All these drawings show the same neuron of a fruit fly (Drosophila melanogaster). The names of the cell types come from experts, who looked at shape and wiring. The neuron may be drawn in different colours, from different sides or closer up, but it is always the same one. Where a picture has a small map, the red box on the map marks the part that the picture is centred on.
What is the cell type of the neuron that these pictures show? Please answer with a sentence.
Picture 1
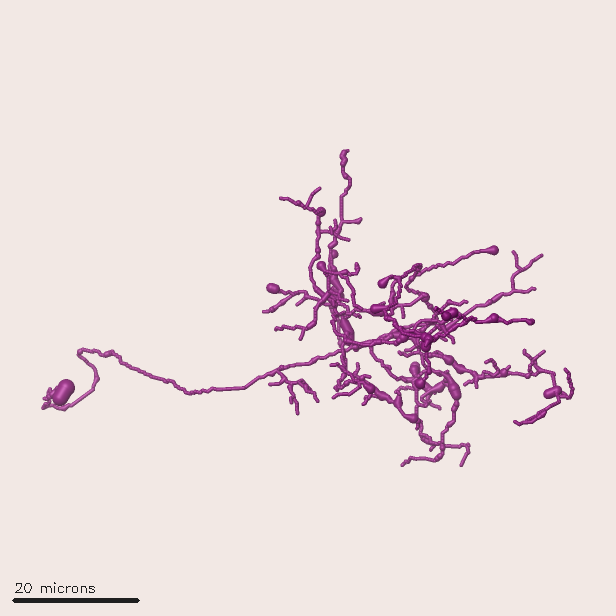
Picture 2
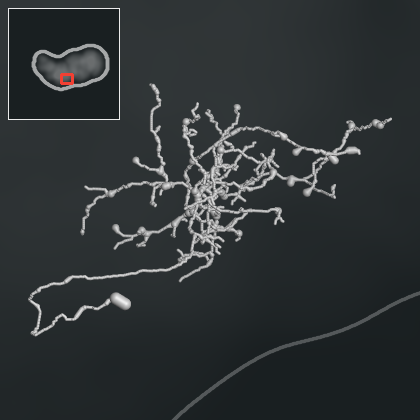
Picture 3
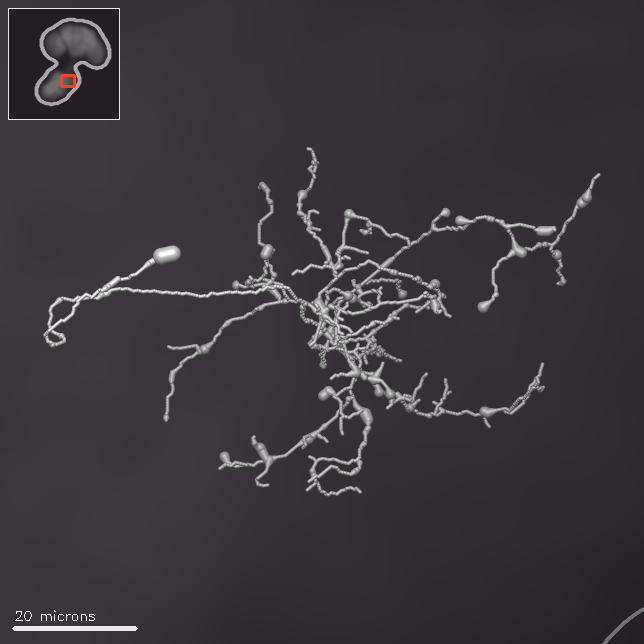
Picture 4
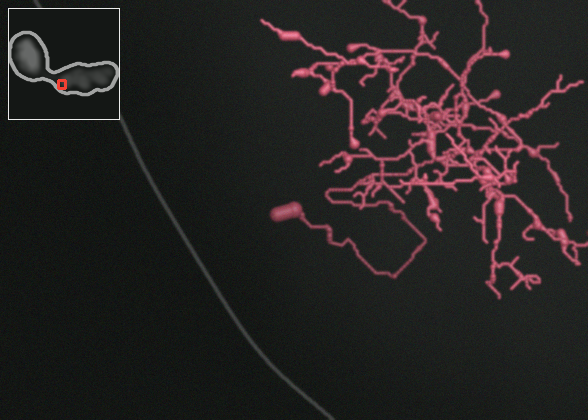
The cell type is IN14A074.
